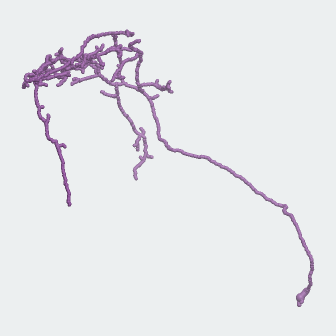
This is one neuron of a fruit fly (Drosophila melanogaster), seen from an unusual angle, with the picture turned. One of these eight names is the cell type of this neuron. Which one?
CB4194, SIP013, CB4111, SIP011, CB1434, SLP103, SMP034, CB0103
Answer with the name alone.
CB0103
